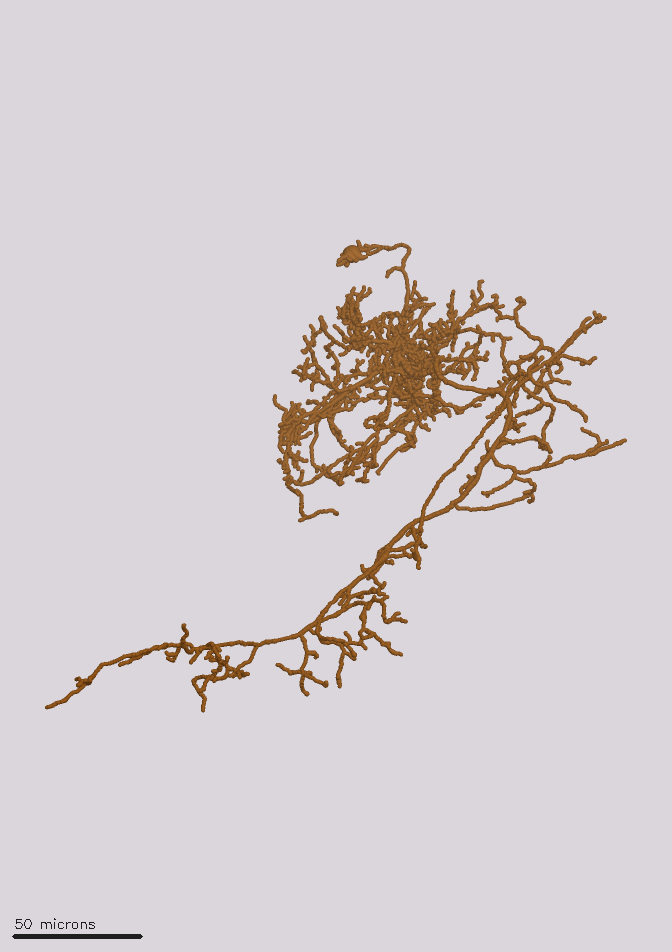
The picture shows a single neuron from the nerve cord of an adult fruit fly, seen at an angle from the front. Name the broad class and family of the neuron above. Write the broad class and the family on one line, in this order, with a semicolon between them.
nerve-cord intrinsic neuron; hemilineage 18B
